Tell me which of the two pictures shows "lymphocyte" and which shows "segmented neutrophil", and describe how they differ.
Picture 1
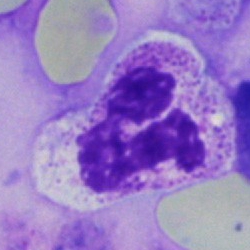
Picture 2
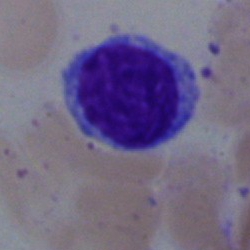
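Looking at the pair, picture 1 is the segmented neutrophil and picture 2 is the lymphocyte. First, the cytoplasm: in the segmented neutrophil it is plentiful and pale, surrounding the nucleus on every side, while the lymphocyte has only a narrow rim. The chromatin looks alike in both, dense and dark purple, and in the segmented neutrophil it is coarsely clumped as well.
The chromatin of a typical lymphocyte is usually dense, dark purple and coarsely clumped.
I see no nucleoli in the segmented neutrophil's nucleus.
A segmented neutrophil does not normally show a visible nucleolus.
The lymphocyte's cytoplasm shows no granules.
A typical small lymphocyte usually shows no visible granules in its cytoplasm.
Its outline is roughly round with a slightly uneven edge, and small purple dots sit just outside it near the right edge. Beside the segmented neutrophil, pale red cells lie at the upper left and lower right.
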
